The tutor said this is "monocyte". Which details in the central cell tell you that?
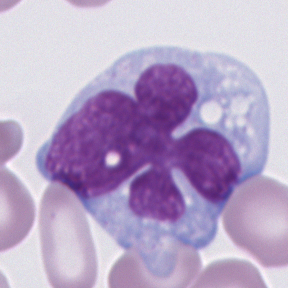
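So, a monocyte; I'd begin with the chromatin, which is finely stippled and lacy, with no coarse dark clumps. The cytoplasm is pale grey-blue. Up in its upper right part there are several clear round vacuoles. And there's a small round clear spot lying over the left lobe of the nucleus.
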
